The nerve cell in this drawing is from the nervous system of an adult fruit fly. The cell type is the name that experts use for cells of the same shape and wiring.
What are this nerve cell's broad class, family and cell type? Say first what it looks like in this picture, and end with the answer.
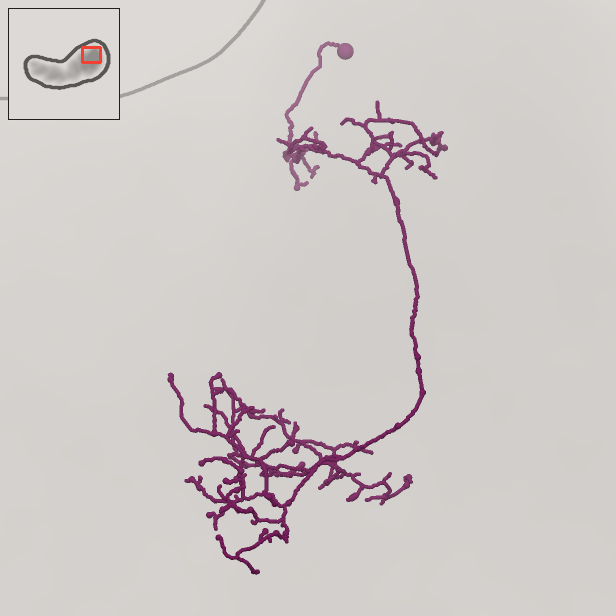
The cell body is at the top of the picture. The picture shows dozens of branch ends. Its broad class is central-brain intrinsic neuron. Its family is hemilineage DL1_dorsal. The cell type is FB2F_c.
